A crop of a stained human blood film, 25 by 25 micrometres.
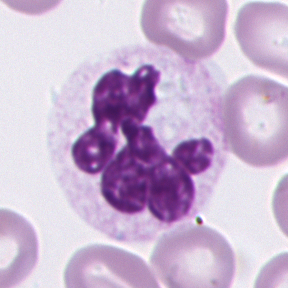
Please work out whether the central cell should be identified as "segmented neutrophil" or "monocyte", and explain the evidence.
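Segmented neutrophil, judging by the cytoplasm: its broad rim around the nucleus is pale pinkish-lilac, not grey-blue.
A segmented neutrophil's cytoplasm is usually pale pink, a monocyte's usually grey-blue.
Fine, faint pinkish granules are spread evenly through it. The outline is round and smooth; the chromatin is dark purple and coarsely clumped.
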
